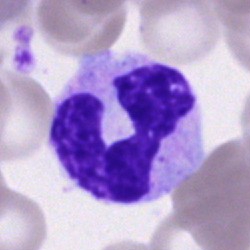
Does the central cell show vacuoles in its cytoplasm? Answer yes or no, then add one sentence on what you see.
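No. No vacuoles are seen in the cytoplasm.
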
